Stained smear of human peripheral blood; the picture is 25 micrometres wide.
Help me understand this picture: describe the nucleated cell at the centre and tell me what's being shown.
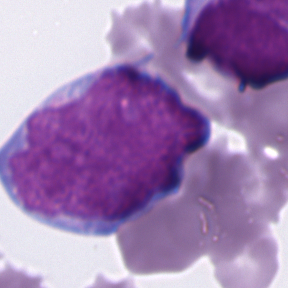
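The nucleus fills most of the cell, its right margin irregular and notched. The chromatin is finely stippled and fairly even, without coarse dark clumps. A thin, pale blue cytoplasmic rim surrounds it, widest along the left and lower-left edge. It is a myeloblast.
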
